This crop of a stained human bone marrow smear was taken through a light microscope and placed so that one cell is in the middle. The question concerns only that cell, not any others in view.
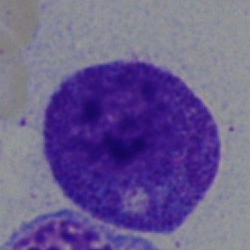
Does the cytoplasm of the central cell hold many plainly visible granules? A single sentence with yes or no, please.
No, not a single granule can be seen in its cytoplasm.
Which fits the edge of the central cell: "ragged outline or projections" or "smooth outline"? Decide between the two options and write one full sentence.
This cell's outline is not rough but smooth.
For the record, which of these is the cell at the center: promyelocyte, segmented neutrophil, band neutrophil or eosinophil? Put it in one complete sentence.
The cell centered in this field of view is a promyelocyte.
